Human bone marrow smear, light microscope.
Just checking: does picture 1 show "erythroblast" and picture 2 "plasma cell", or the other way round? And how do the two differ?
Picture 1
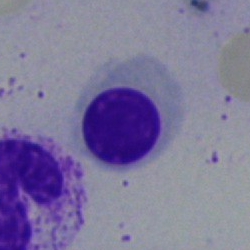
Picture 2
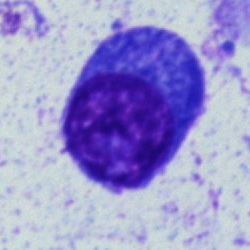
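Picture 1 shows the erythroblast, picture 2 the plasma cell. Outline comes first: the erythroblast is roughly round with a faint, soft edge, the plasma cell smoothly oval. Cytoplasm next: pale greyish-blue in the erythroblast, deep blue in the plasma cell.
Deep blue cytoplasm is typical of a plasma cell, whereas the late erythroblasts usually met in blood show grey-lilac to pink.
Then chromatin: dense and dark purple throughout the erythroblast nucleus, coarse and clumped in the plasma cell, with paler spaces between darker patches.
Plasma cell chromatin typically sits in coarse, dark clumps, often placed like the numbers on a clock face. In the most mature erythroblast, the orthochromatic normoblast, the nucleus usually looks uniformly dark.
Then position: the erythroblast nucleus lies off-centre toward the lower left, while the plasma cell's cytoplasm lies mostly on the upper right side of its nucleus. Finally, neither cytoplasm shows granules, and the erythroblast has no distinct nucleolus.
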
